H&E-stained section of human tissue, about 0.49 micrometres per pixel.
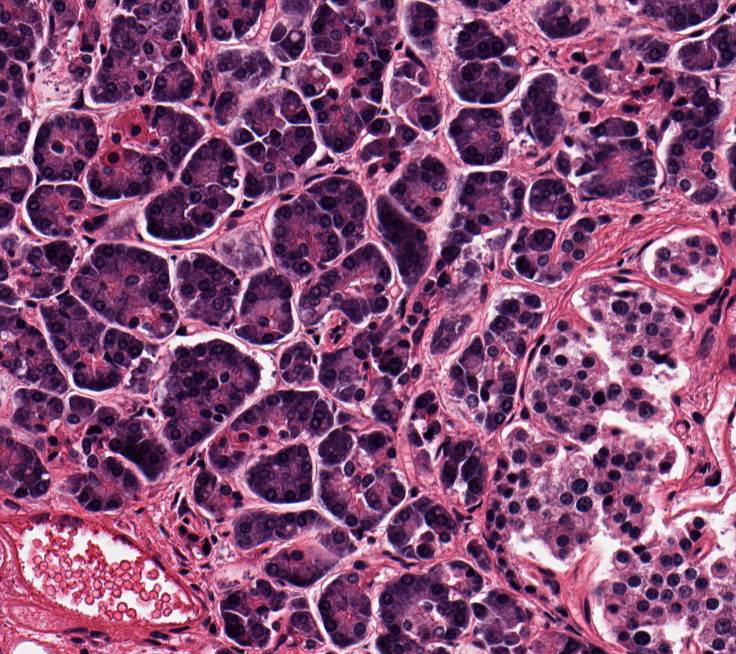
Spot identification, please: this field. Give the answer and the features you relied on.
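Exocrine pancreas, with closely packed rounded acini of dark purple cytoplasm separated by thin pink septa. Round dark nuclei sit basally, toward each acinus's outer edge.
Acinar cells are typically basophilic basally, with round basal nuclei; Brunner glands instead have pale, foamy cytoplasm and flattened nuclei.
The lower right holds loosely arranged cells with round nuclei, paler cytoplasm and clear spaces between.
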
